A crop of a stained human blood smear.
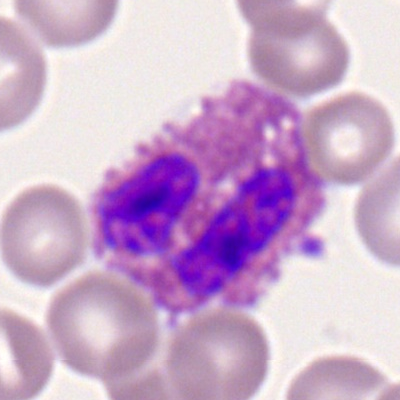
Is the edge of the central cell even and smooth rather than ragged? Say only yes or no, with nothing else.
No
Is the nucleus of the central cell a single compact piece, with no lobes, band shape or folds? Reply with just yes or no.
No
